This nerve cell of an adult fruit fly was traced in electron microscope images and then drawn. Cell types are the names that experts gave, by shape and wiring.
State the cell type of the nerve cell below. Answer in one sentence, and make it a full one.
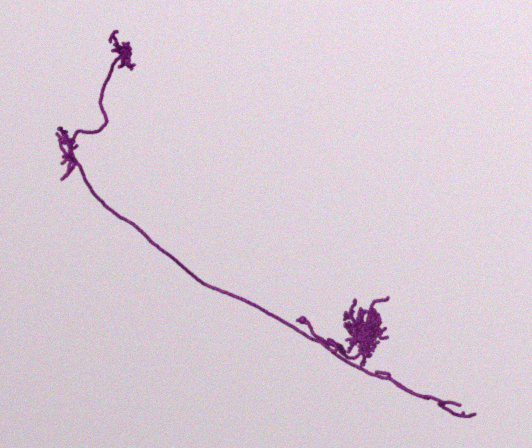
As for cell type, this nerve cell is AN17A062.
